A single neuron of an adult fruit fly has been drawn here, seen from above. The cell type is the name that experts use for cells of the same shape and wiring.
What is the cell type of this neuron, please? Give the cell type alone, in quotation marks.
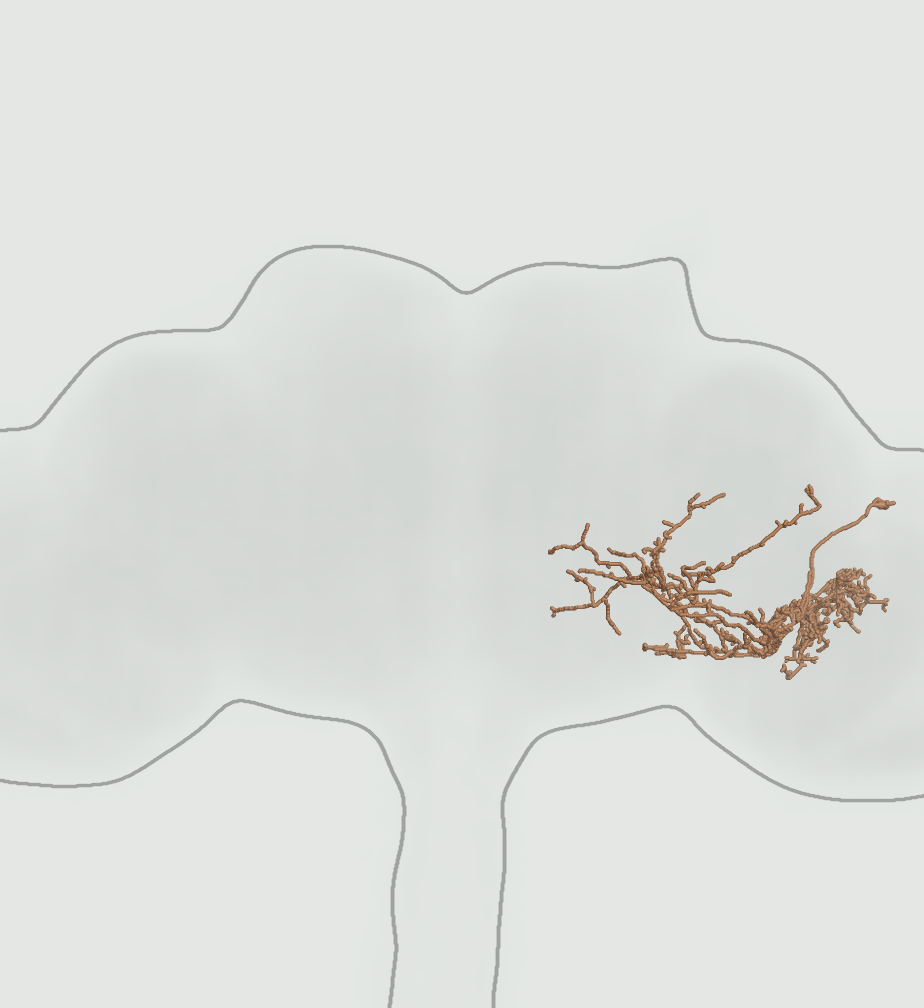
"LoVP74"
